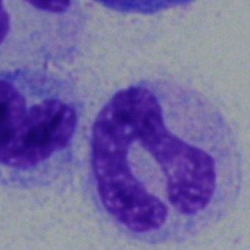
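Band neutrophil, the cell in the middle of a stained human bone marrow smear. Its outline is round. The nucleus forms a single curved band bent into a horseshoe, and both ends of the band point downward. Chromatin is coarse and clumped.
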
